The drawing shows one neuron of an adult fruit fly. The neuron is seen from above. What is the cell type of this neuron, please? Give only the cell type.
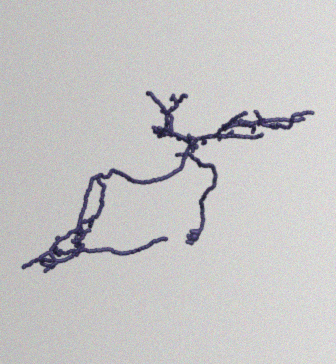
GNG617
